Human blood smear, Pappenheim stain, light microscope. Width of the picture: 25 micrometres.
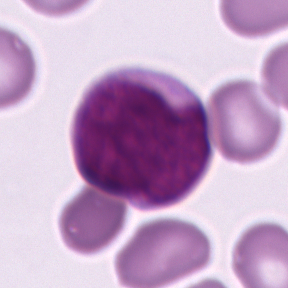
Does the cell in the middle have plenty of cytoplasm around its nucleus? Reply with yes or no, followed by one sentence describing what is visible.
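No. The nucleus fills almost the whole cell.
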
